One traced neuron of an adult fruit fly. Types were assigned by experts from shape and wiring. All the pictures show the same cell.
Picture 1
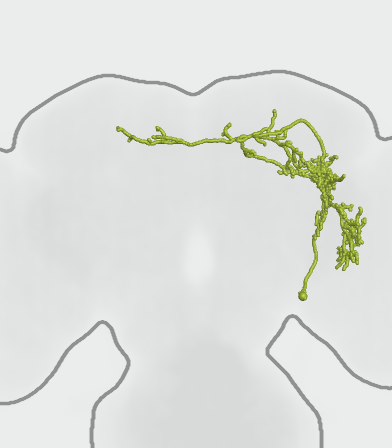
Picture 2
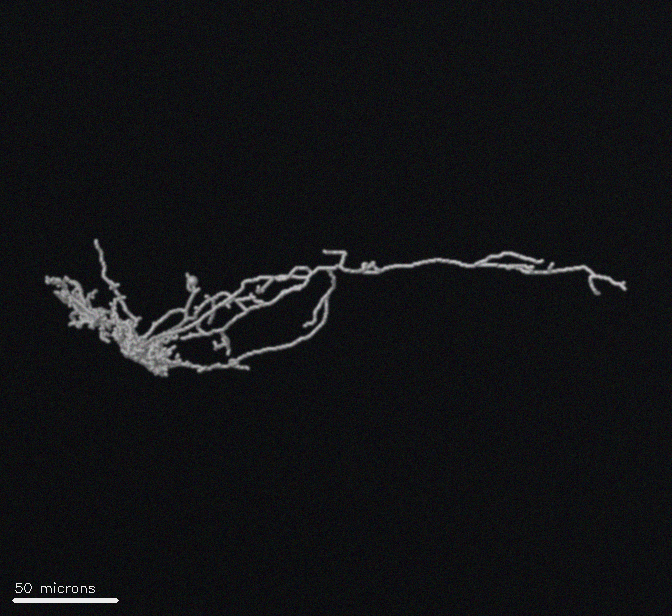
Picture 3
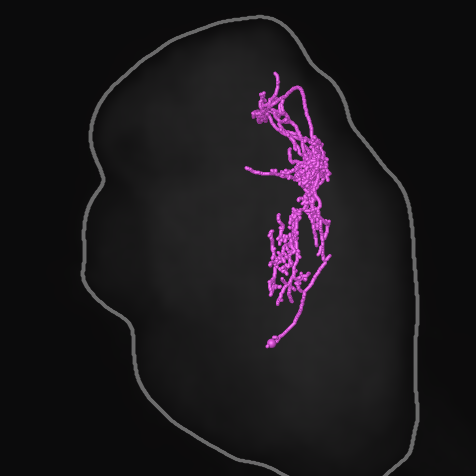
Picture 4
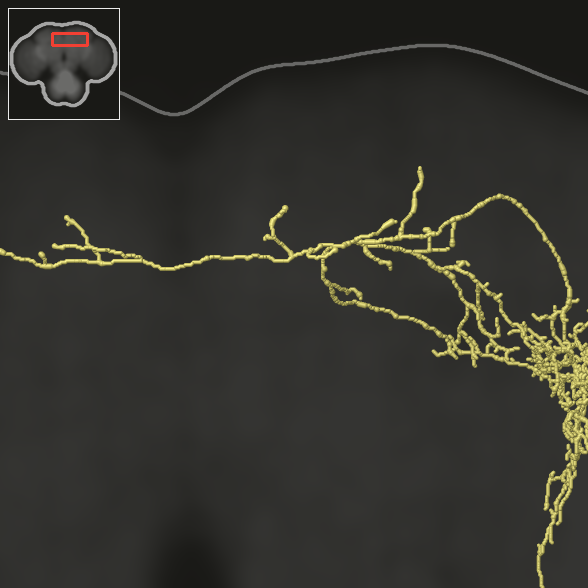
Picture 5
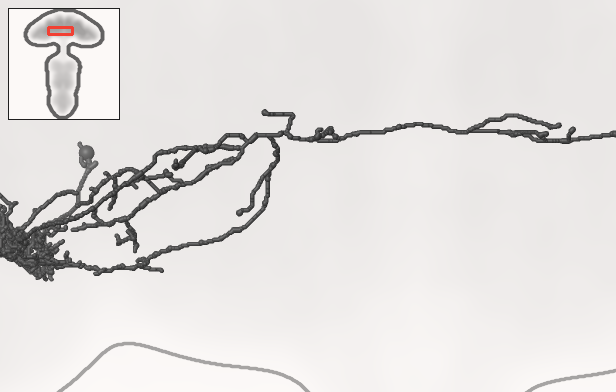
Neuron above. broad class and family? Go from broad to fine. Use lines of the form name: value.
broad class: visual projection neuron
family: LoVP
